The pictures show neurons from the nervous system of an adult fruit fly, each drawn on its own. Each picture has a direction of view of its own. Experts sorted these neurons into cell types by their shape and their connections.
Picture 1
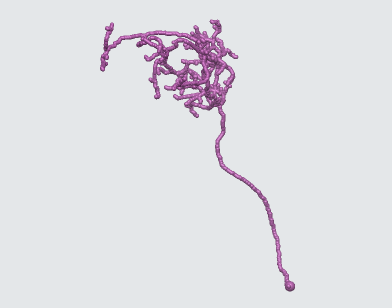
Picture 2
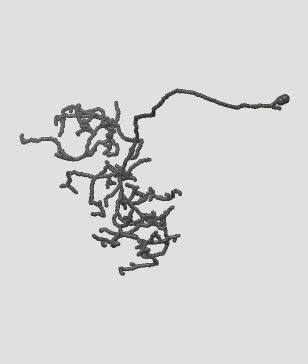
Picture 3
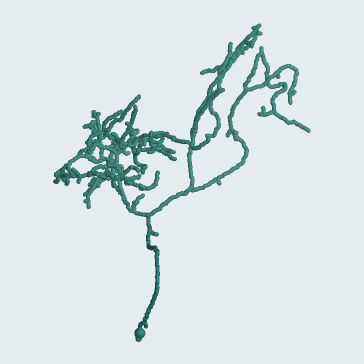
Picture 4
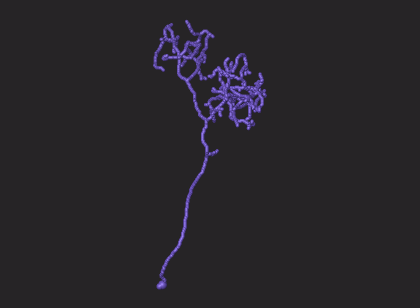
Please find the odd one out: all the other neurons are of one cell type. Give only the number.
2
